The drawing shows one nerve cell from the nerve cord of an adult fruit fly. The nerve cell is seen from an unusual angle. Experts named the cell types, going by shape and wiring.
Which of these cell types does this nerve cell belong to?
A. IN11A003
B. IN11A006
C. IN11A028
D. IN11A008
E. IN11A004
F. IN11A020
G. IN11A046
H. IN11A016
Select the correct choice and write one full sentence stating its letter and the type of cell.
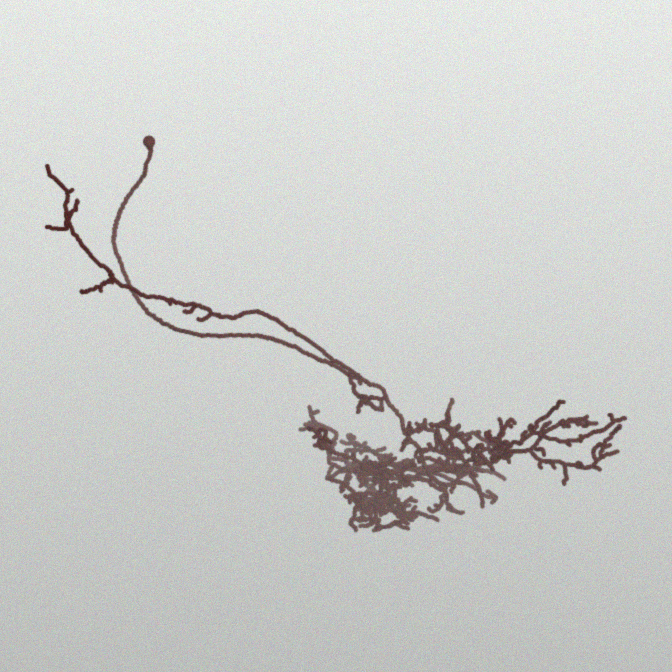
Identified by cell type, the nerve cell is IN11A016 from option H.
